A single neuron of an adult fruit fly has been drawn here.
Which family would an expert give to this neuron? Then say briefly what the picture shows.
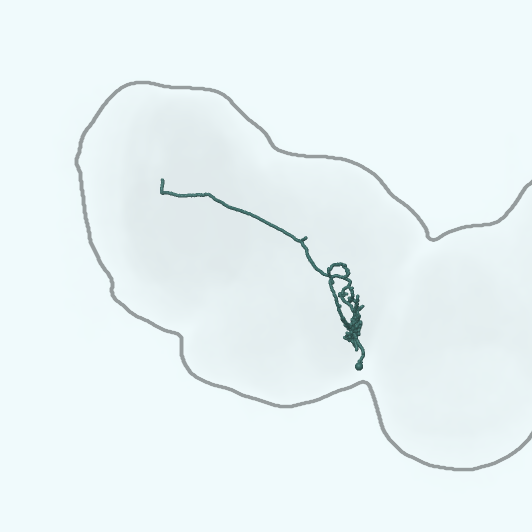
Its family is hemilineage VLPl&p2_lateral. This is a central-brain intrinsic neuron. As drawn here it is about as wide as it is tall.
